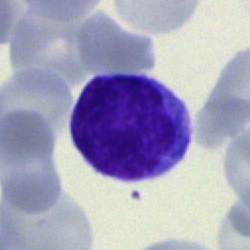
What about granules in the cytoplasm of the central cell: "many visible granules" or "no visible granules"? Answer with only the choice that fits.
No visible granules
